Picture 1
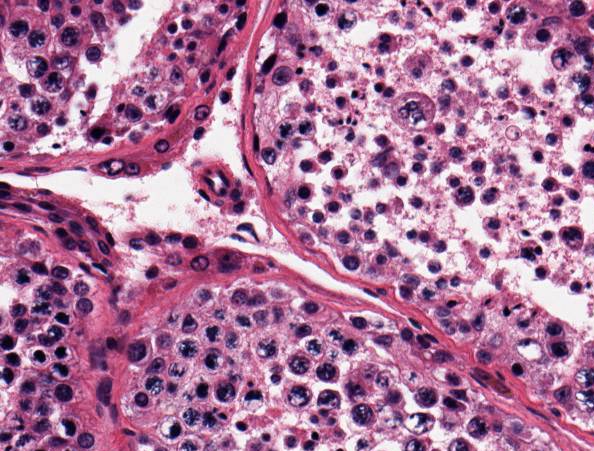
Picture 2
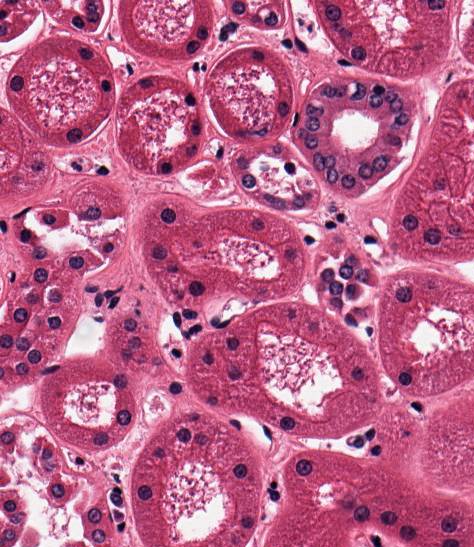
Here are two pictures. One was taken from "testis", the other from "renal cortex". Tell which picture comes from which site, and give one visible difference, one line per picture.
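Site of picture 1: testis. Each tubule is filled by a stratified lining of cells many layers thick.
Site of picture 2: renal cortex. Most tubules are lined by a single layer of cuboidal cells with deeply eosinophilic, finely granular cytoplasm.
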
